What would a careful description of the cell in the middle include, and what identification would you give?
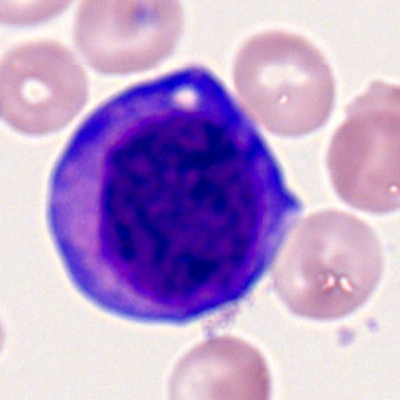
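Nucleus fills most of the cell. Cytoplasm deep blue, its rim widest on the left side of the nucleus. One small clear vacuole in the cytoplasm above the nucleus. Myeloblast.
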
